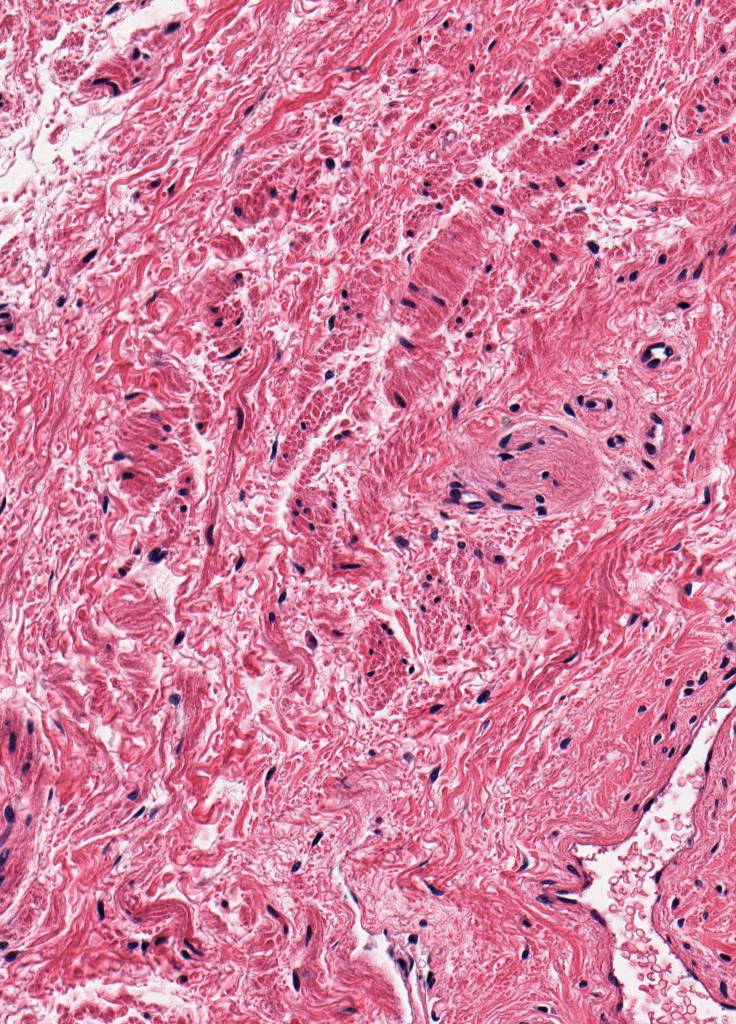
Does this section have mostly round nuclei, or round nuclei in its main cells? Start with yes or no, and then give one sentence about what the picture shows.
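No. The muscle cells have elongated, dark blue nuclei with blunt ends.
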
